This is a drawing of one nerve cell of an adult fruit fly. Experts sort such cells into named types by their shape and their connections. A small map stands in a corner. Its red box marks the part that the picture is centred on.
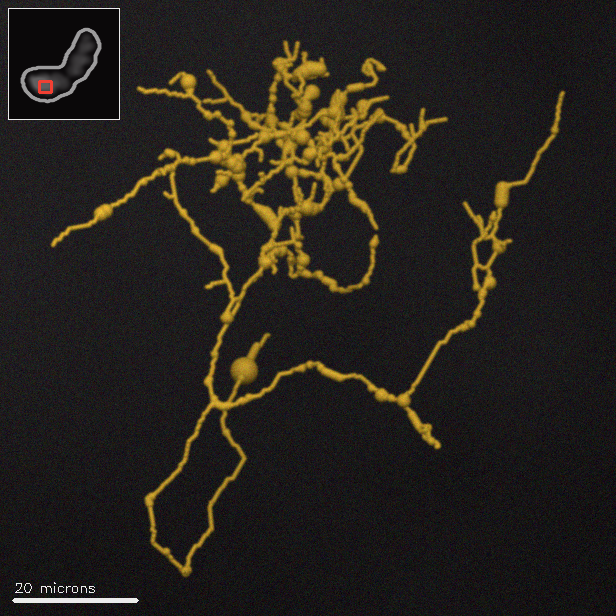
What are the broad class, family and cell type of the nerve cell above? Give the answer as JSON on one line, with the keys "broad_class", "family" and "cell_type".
{"broad_class": "central-brain intrinsic neuron", "family": "hemilineage WEDa1", "cell_type": "AMMC015"}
